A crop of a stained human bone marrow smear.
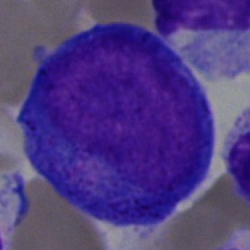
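Proerythroblast, the cell in the middle of a stained human bone marrow smear. Its chromatin is finely granular and evenly spread, with no coarse clumps. Its cytoplasm shows no distinct granules. A small bleb projects from its upper left margin. Parts of other purple-stained cells lie at the top right and along the right edge.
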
